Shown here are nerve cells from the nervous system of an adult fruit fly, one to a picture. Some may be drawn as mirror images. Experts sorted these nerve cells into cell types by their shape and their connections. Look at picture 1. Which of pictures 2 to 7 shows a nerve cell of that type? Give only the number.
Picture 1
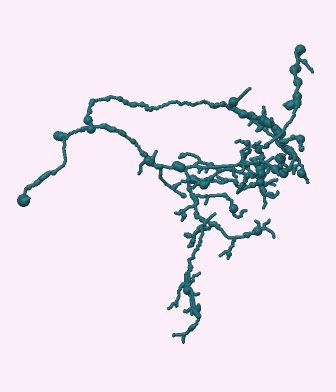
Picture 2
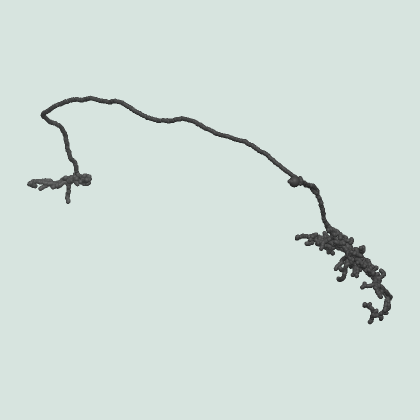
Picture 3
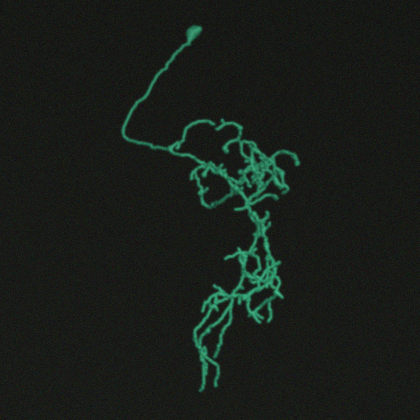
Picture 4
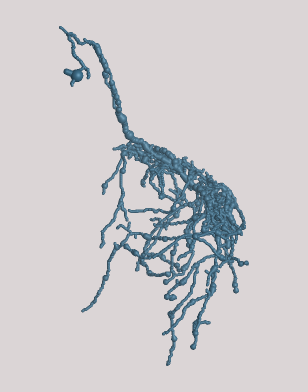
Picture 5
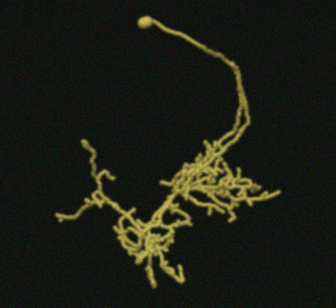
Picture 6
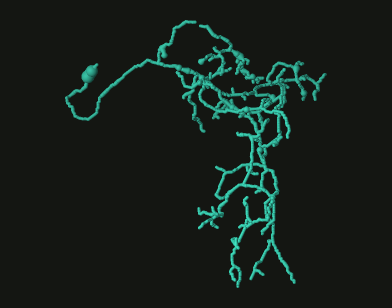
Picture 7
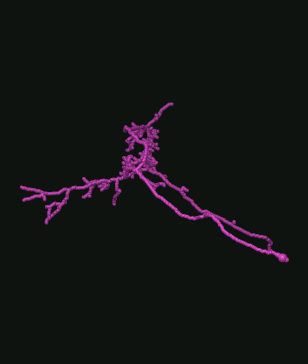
7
